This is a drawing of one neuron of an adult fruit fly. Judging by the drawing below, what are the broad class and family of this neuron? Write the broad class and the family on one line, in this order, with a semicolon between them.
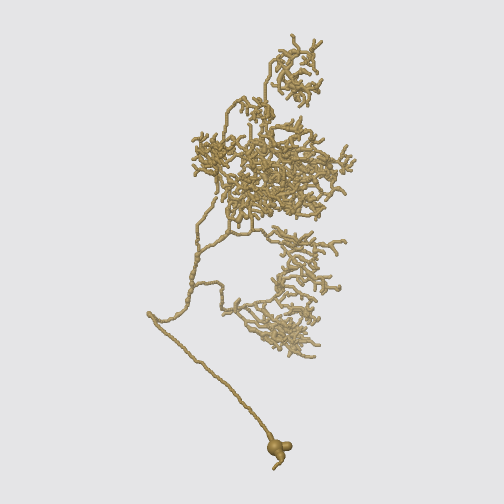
optic-lobe intrinsic neuron; Pm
